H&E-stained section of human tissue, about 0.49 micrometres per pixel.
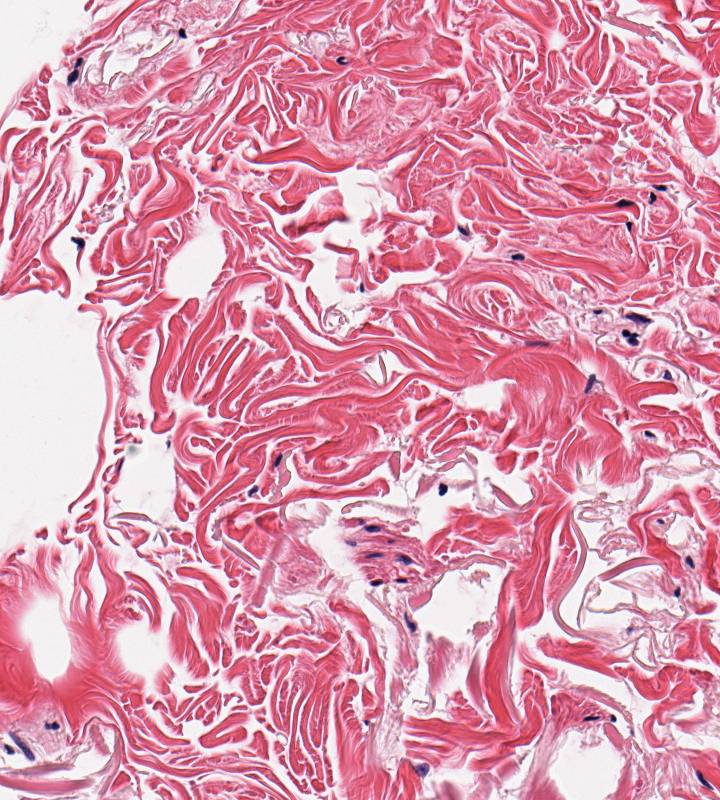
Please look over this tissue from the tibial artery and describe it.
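What strikes me first is the collagen: its bundles take up eosin strongly, staining a strong pink-red. Cells are sparse, and I can only make them out as scattered small, dark, elongated nuclei lying between those bundles. I see no fat cells anywhere in the field. And along the left edge, the tissue simply ends against empty white background.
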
